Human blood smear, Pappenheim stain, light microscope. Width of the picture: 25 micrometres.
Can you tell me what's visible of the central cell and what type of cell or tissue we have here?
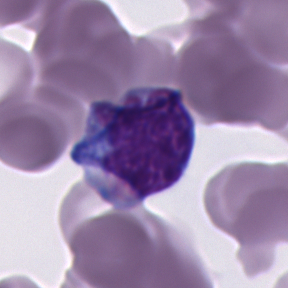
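An angular outline with several corners, rather than a smooth curve, bounds the central cell. Its nucleus fills most of the cell and lies toward the right side. The chromatin is dark purple and coarsely clumped. The cell is a typical lymphocyte.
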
